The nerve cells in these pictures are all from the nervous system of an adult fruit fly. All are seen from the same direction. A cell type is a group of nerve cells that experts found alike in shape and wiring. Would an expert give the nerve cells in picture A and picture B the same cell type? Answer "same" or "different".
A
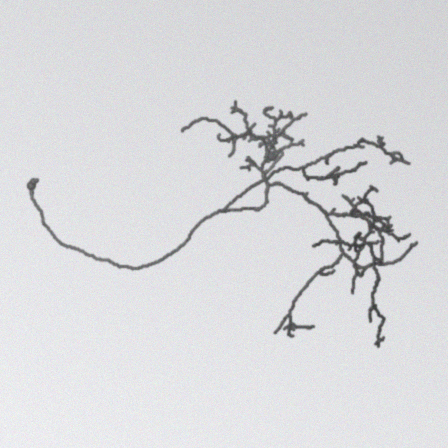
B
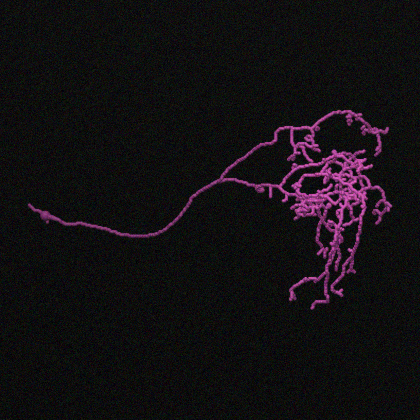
different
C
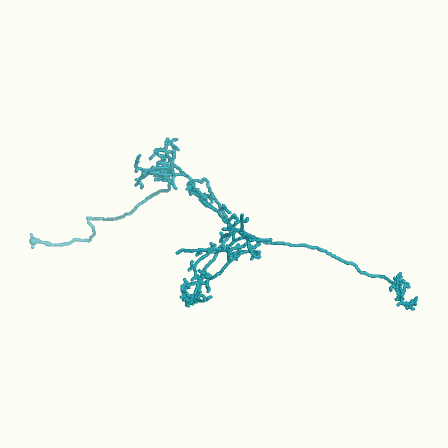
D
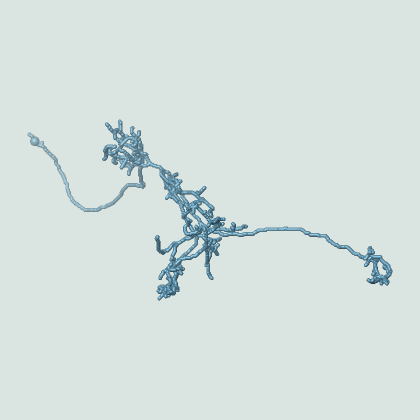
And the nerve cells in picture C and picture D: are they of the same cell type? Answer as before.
same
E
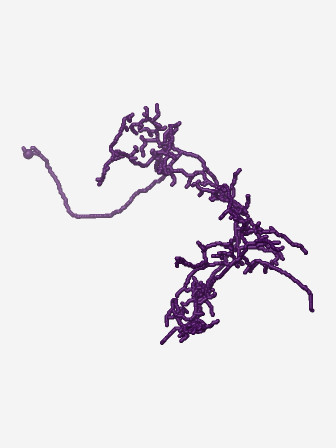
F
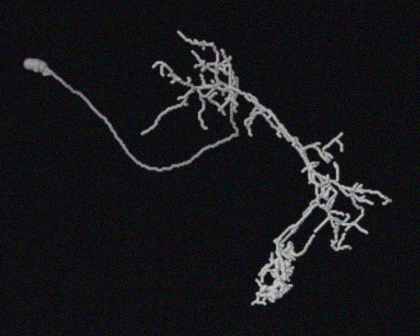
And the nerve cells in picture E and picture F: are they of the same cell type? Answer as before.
same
